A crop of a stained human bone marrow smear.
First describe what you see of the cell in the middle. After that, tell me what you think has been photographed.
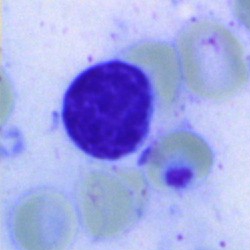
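Start with the outline, which is round and smooth. Its chromatin is dense, dark purple and coarsely clumped, with paler streaks between the clumps. The cytoplasm is barely visible around the nucleus, and no granules show. The name for this cell is lymphocyte.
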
